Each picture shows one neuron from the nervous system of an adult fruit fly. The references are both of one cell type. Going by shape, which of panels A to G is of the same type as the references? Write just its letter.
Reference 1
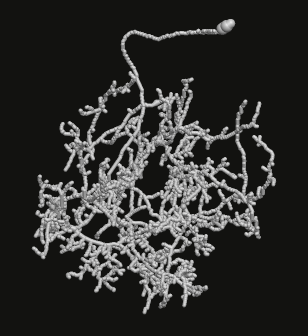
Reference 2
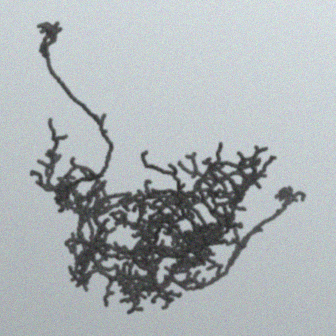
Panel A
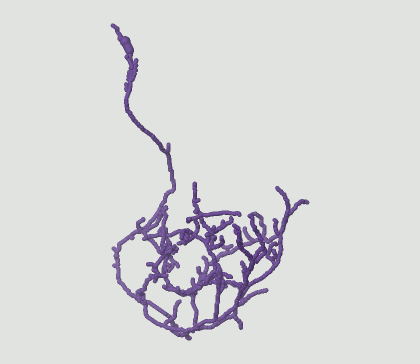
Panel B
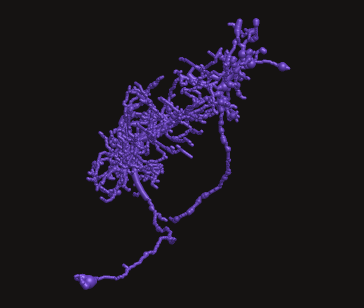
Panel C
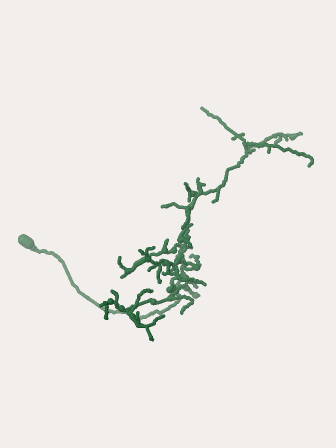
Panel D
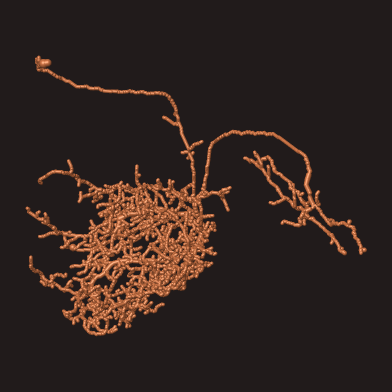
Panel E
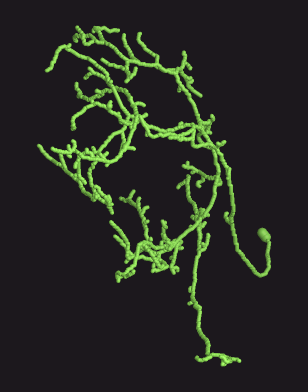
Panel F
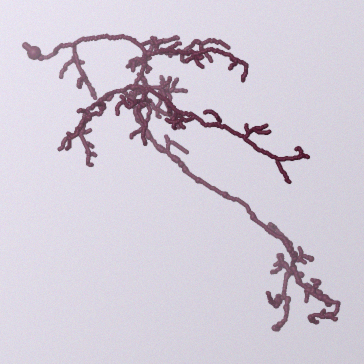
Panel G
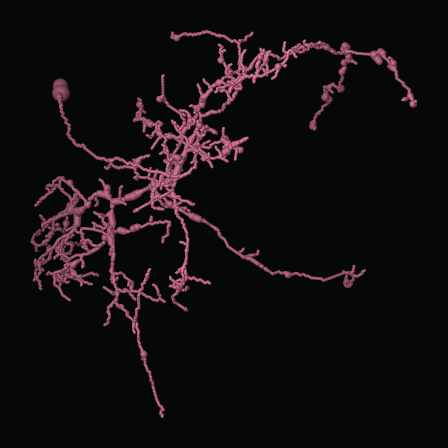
A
